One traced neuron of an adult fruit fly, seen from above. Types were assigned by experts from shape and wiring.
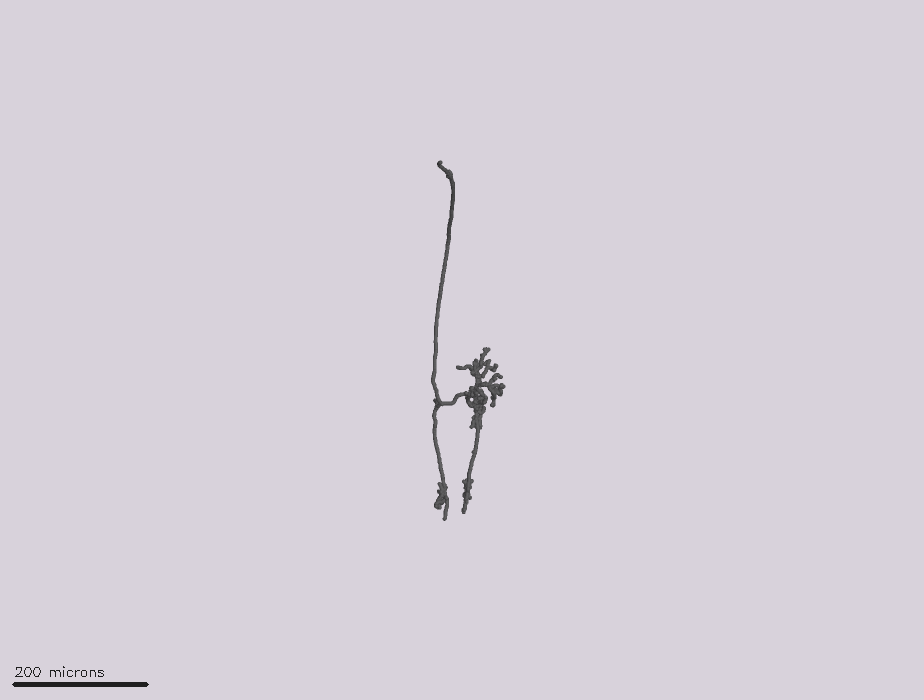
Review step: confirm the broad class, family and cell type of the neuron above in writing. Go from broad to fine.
ascending neuron; hemilineage 06A; AN06A018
